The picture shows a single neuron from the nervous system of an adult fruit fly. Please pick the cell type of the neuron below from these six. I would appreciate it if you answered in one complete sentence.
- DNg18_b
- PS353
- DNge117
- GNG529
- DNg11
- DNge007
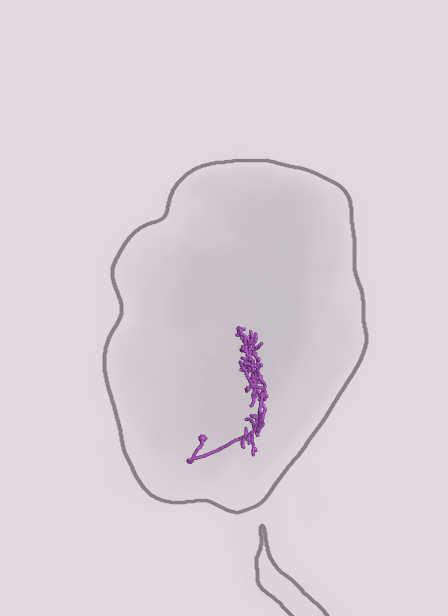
As a matter of cell type, the neuron is PS353.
